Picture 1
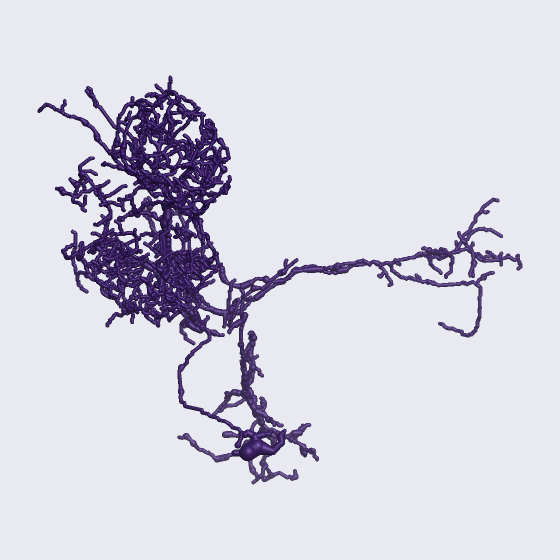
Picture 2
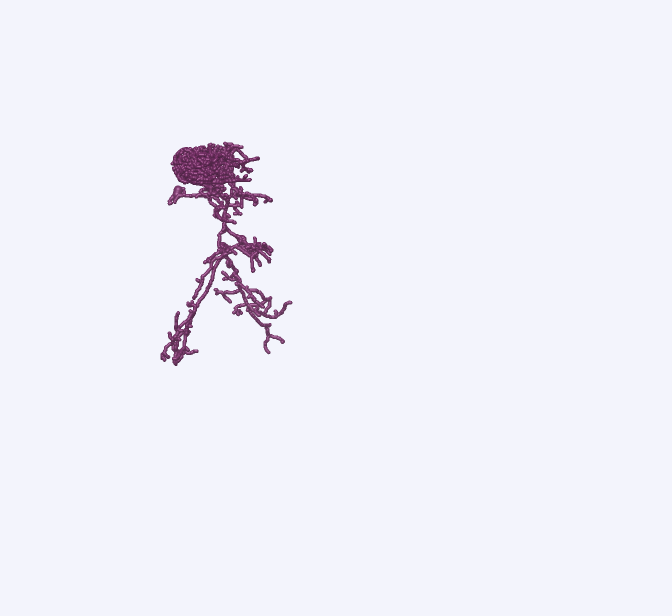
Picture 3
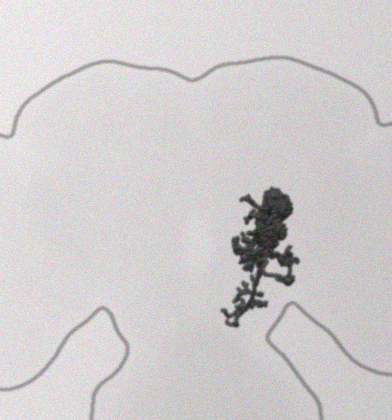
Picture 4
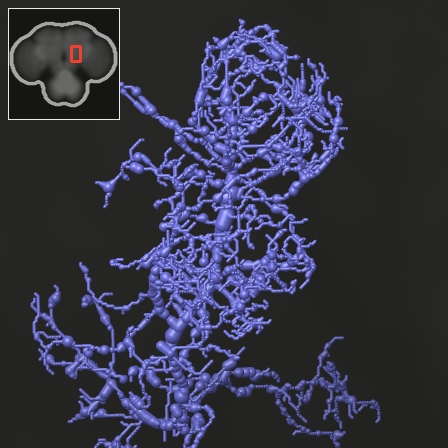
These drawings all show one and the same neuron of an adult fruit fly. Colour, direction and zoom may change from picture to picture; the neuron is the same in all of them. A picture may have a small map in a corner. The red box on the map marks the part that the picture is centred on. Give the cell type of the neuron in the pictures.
ALON3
